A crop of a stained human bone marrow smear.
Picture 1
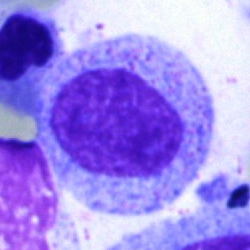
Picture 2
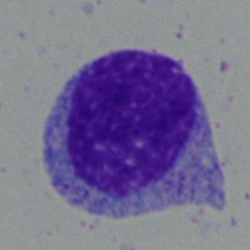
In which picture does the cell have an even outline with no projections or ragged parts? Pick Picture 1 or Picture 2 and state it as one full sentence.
In Picture 1, the edge of the cell is smooth, not rough.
